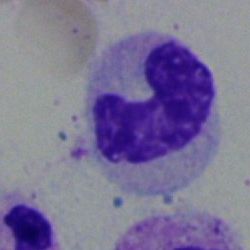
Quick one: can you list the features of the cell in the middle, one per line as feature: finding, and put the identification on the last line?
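Outline: roughly round, with a smooth edge
Nucleus: curved like a kidney, a deep notch facing the upper left
Chromatin: dark purple and coarsely clumped
Granules: none distinct in the cytoplasm
Name: band neutrophil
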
